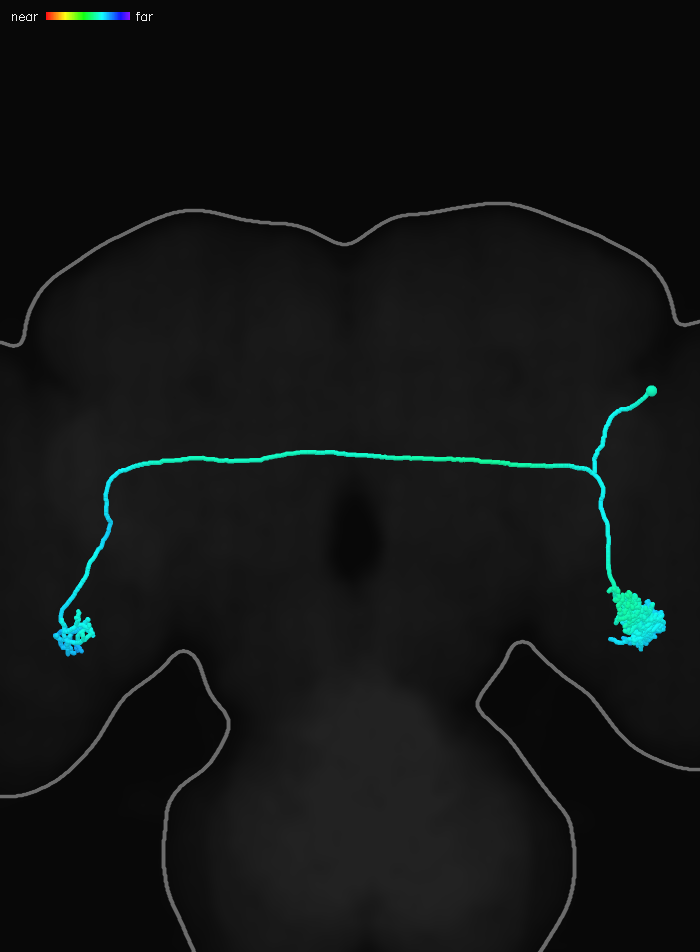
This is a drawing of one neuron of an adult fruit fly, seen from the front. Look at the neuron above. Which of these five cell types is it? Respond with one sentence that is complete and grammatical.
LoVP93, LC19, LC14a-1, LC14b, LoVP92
Classified by cell type, this neuron is LC14a-1.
